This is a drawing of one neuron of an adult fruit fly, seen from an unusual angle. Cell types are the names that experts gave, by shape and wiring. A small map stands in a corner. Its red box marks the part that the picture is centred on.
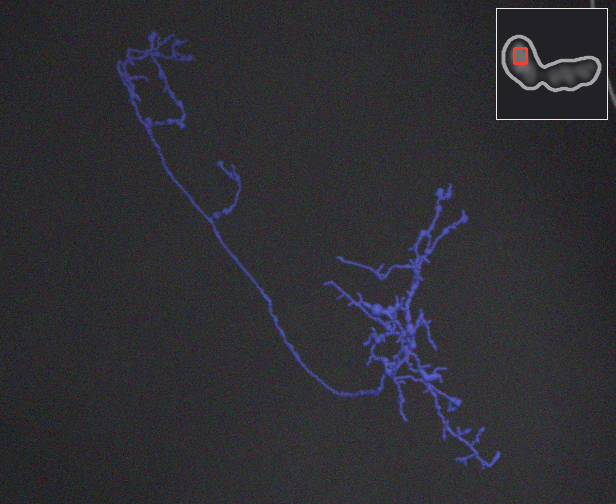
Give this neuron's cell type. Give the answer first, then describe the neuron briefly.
The cell type is SLP129_c. This is a central-brain intrinsic neuron. The cell body is in the middle of the picture. Dozens of branch ends can be seen.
